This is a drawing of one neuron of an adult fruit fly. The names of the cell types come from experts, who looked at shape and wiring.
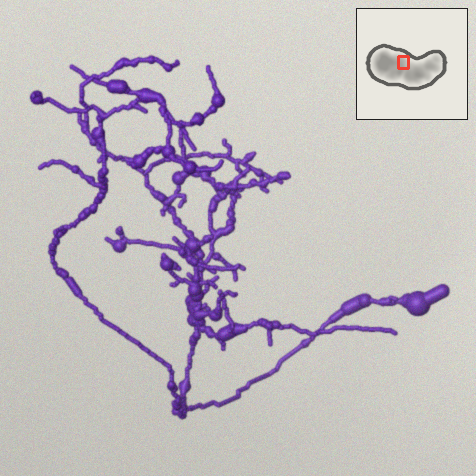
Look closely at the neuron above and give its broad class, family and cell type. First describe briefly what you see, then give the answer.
The picture shows dozens of branch ends. As drawn here it is about as wide as it is tall. Its broad class is central-brain intrinsic neuron. Its family is hemilineage VLPp&l1_anterior. Its cell type is LHPV2c5.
